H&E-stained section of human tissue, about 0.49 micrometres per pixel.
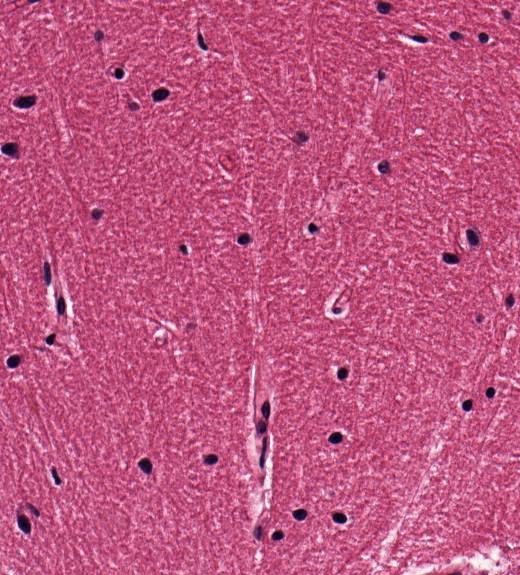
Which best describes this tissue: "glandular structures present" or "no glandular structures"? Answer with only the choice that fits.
No glandular structures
